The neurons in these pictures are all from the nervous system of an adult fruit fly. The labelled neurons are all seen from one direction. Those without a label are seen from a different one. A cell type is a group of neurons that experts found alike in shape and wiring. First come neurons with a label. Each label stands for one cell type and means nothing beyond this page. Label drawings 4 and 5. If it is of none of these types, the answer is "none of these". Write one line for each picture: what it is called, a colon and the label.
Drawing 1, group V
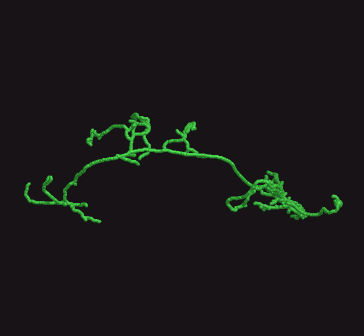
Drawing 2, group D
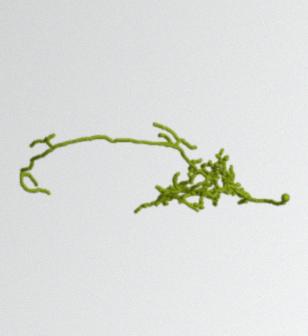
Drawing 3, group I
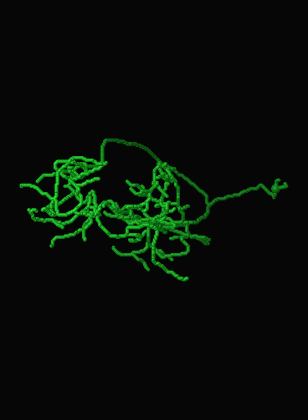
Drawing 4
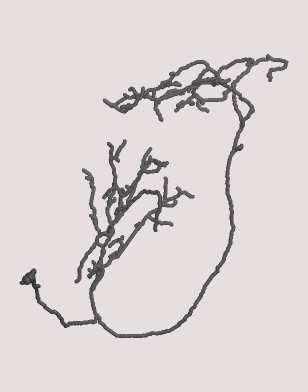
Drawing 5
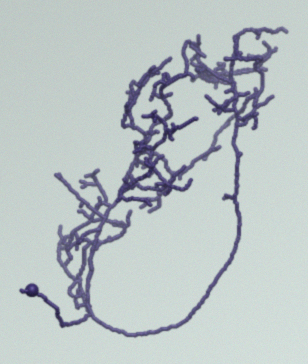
4: group I
5: group I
